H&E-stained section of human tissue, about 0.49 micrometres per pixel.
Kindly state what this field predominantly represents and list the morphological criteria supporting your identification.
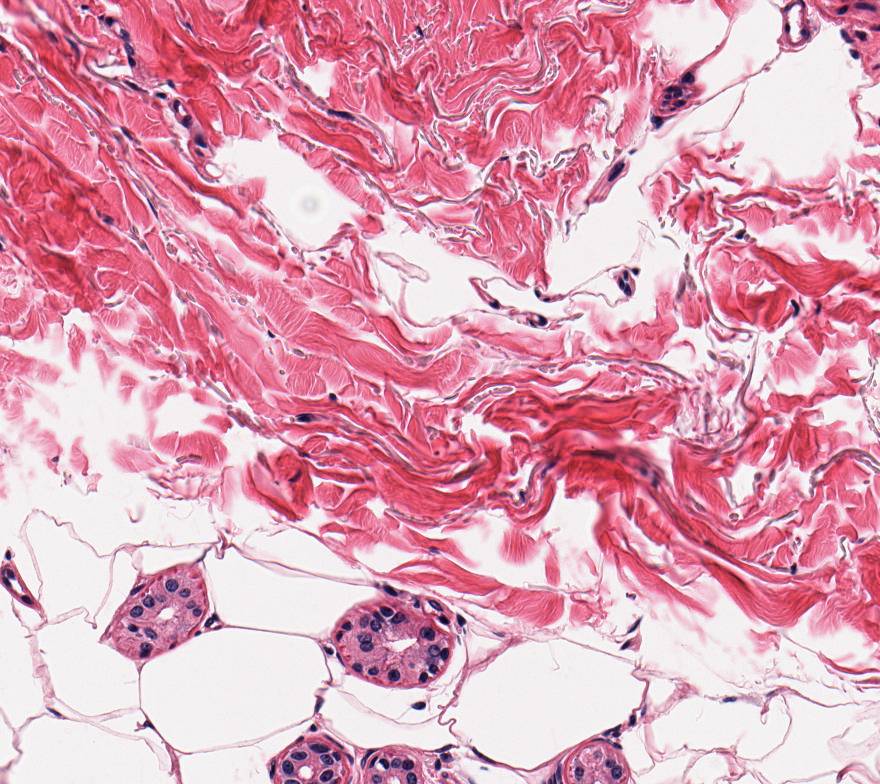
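Mainly dermis, in the upper two-thirds of the field. Its dense pink collagen forms thick, wavy bundles running mostly obliquely from upper left toward lower right.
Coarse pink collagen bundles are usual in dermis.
Sparse cells with elongated dark nuclei lie between the bundles.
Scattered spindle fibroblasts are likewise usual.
The lower third is fat: large, empty, polygonal adipocytes bounded by thin membranes.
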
